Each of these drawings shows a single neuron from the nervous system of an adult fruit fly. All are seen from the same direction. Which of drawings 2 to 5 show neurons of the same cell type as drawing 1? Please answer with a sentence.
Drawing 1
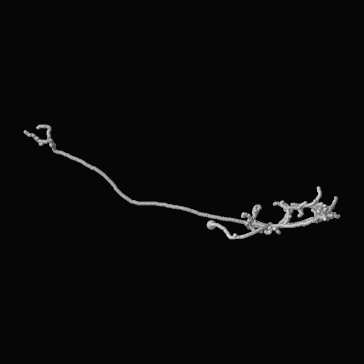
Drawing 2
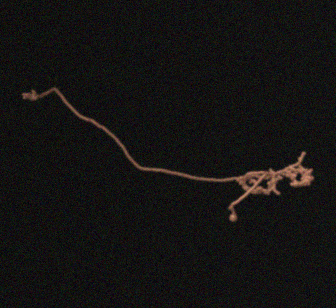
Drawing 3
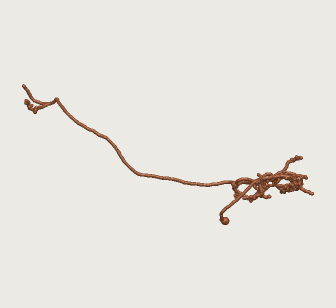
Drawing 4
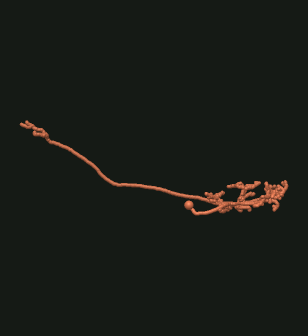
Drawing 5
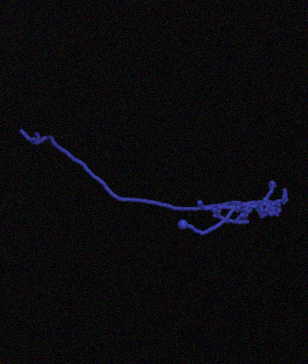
Drawing 4 is of the same cell type.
